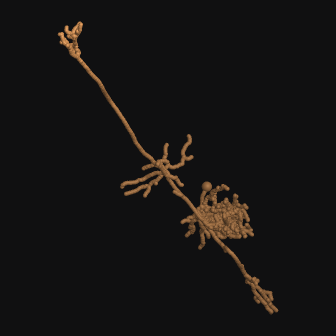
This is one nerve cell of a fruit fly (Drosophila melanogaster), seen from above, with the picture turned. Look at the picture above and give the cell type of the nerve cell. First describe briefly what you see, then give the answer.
The cell body can be seen in the middle of the picture. As drawn here it is taller than it is wide. Its broad class is ascending neuron. The cell type is AN05B100.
